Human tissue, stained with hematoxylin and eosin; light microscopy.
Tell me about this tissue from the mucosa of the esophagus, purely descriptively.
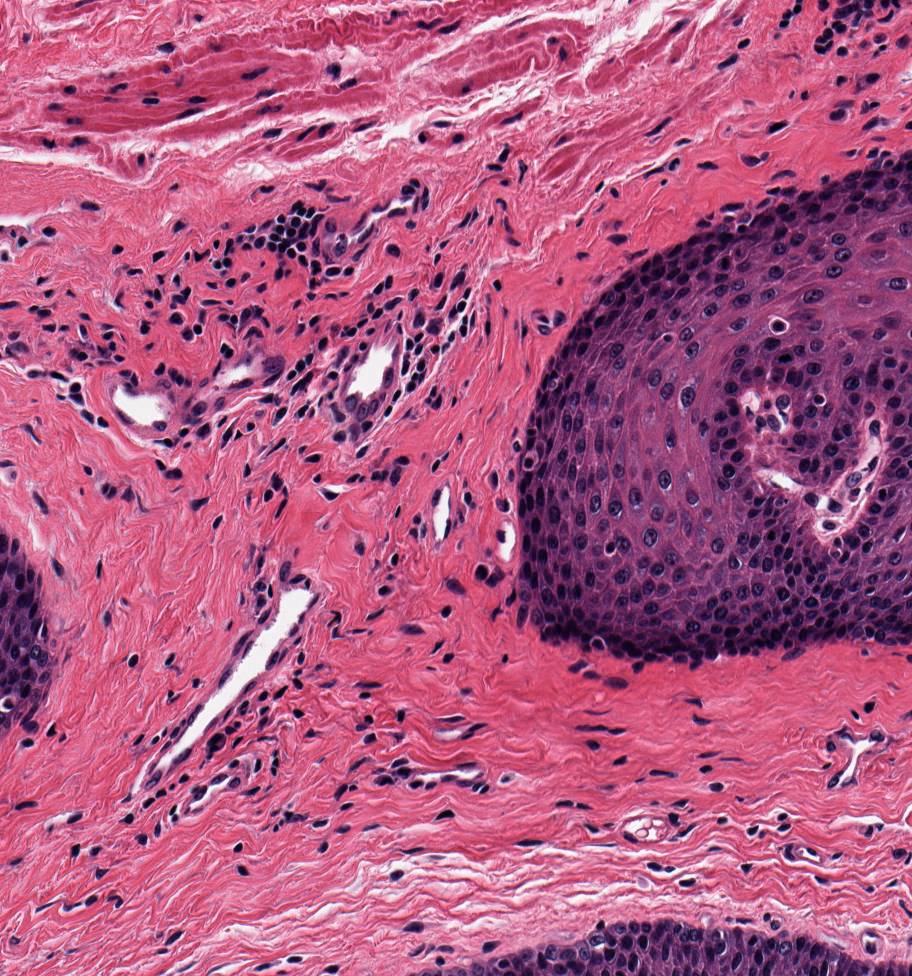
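A large rounded epithelial nest fills much of the right half, with parts of smaller nests at the left and bottom edges. Rim cells are crowded with dark nuclei; central cells have more pink cytoplasm. Its border with the stroma is smooth and sharply outlined. Small round dark lymphocytes cluster around small vessels in the upper centre-left.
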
